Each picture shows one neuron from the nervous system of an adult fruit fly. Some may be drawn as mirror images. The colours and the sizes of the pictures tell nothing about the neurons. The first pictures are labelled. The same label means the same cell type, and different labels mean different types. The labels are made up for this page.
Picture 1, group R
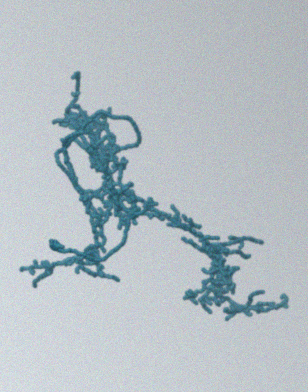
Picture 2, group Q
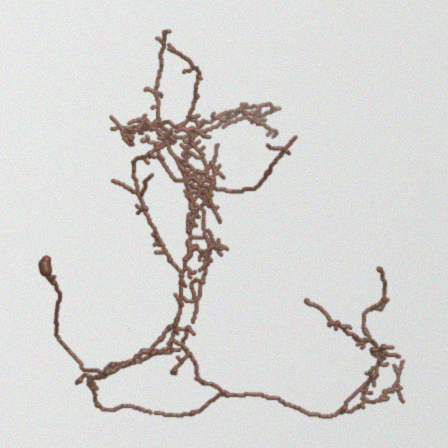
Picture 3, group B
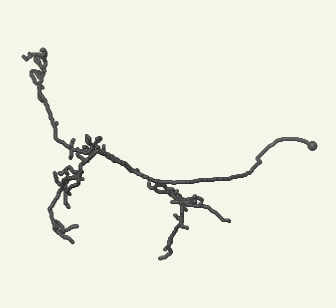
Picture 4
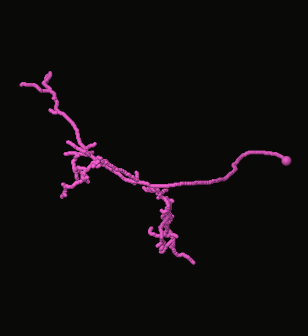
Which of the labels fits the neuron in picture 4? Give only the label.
group B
